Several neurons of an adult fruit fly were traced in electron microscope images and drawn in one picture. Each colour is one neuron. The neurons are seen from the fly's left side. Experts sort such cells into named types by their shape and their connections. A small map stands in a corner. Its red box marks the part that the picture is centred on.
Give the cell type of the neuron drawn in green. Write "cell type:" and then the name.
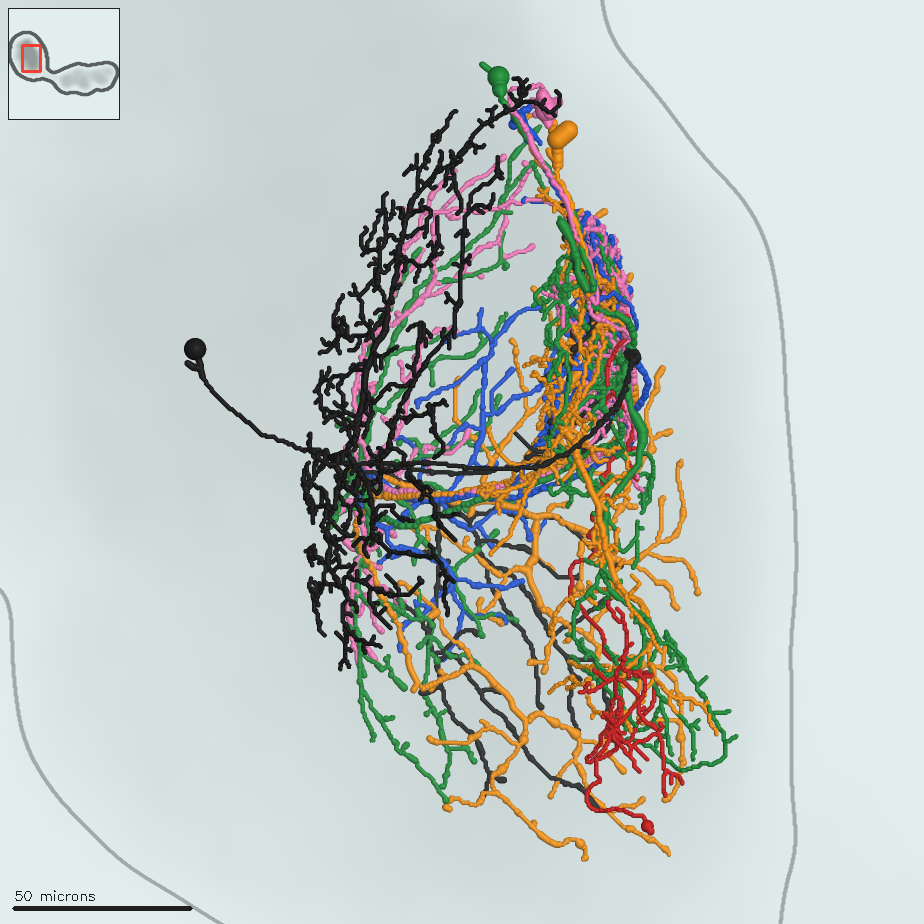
cell type: MeVC5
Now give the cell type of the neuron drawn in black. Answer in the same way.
cell type: MeVPMe5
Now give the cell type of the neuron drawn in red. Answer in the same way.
cell type: GNG416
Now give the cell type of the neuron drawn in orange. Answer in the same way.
cell type: MeVC6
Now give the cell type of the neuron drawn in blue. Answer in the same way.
cell type: MeVC7a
